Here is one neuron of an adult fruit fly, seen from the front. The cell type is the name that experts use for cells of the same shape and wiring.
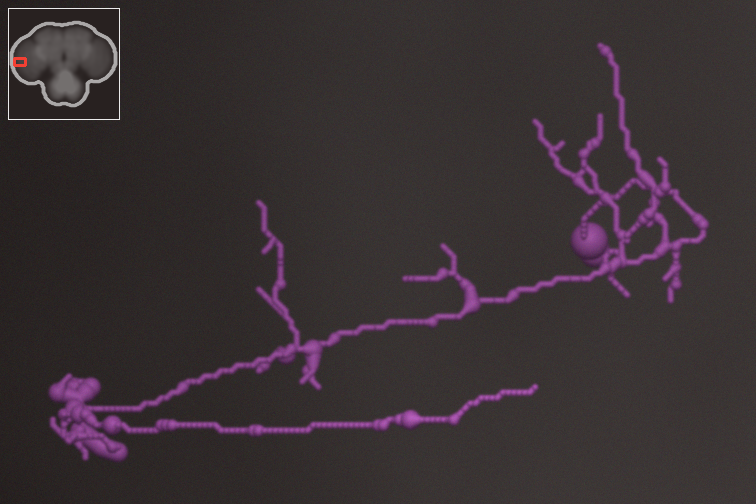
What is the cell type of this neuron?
C2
